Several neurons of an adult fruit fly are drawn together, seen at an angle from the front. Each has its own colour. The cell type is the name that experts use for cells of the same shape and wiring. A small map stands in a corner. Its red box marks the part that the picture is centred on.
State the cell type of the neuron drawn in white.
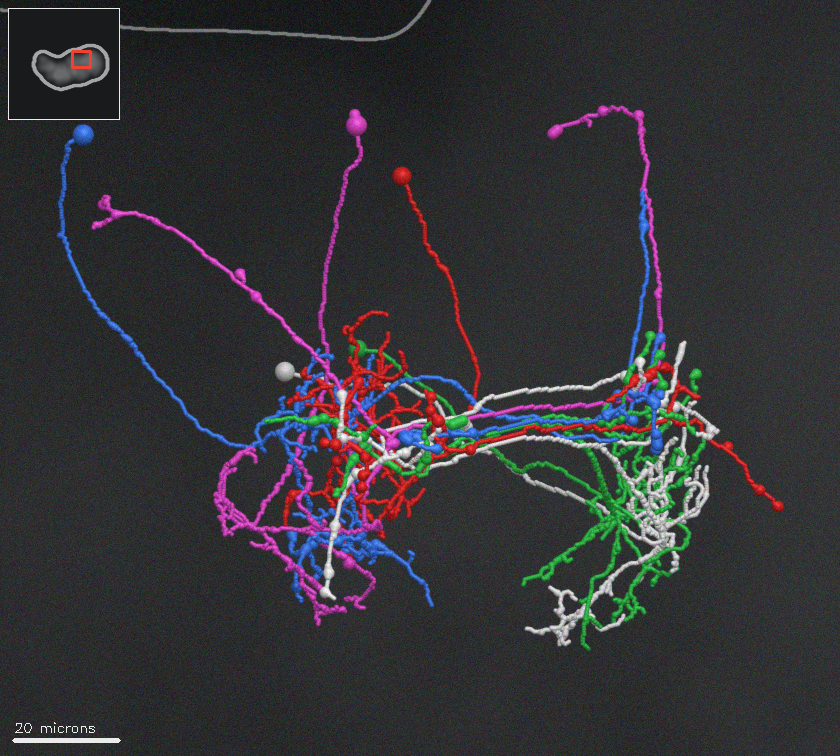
FS1A_b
